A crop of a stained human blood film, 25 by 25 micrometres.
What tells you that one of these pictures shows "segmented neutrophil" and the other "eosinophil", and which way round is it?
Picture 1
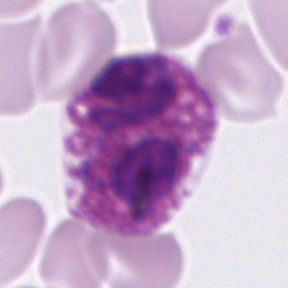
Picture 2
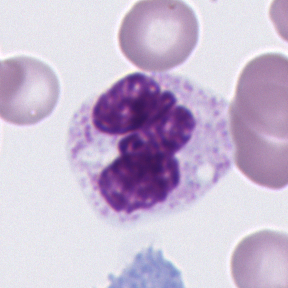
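The eosinophil is in picture 1 and the segmented neutrophil in picture 2. Their granules differ: coarse pinkish-red granules pack the eosinophil's cytoplasm, reaching the cell edge all around, while fine pinkish-violet granules are scattered through the segmented neutrophil's cytoplasm.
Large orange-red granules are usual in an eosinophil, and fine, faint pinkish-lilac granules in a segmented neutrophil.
The eosinophil nucleus is divided into two lobes, one above the other, and the cell measures about 16 by 13 micrometres.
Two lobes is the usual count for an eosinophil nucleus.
The chromatin is dark purple in both, dense in the eosinophil and coarsely clumped in the segmented neutrophil. Its cytoplasm also holds one small clear vacuole, lower right.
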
